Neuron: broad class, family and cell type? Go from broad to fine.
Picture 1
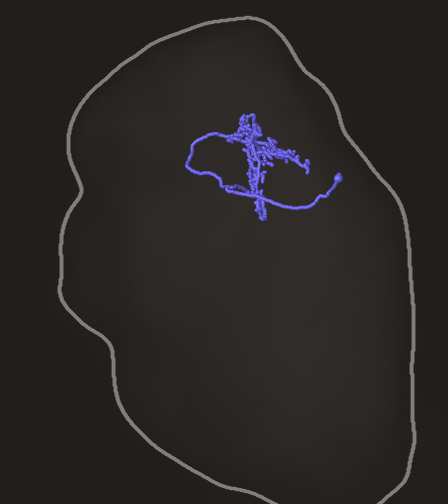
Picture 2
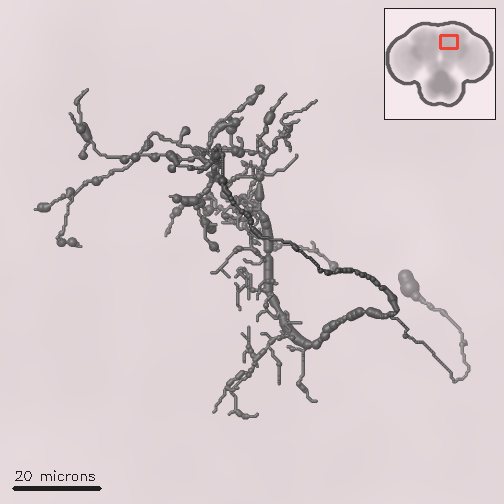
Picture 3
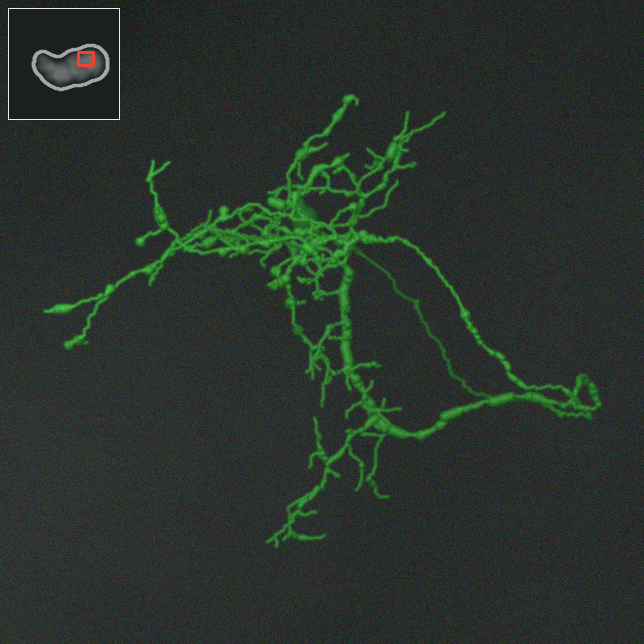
central-brain intrinsic neuron; hemilineage DL1_ventral; CL273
